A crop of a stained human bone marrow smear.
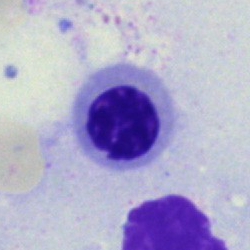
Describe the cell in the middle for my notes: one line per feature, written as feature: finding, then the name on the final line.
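Outline: round and smooth
Nucleus position: roughly central, cytoplasm on all sides
Chromatin: dark purple, dense, coarsely clumped
Cytoplasm: moderate rim, pale blue-grey
Name: erythroblast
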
